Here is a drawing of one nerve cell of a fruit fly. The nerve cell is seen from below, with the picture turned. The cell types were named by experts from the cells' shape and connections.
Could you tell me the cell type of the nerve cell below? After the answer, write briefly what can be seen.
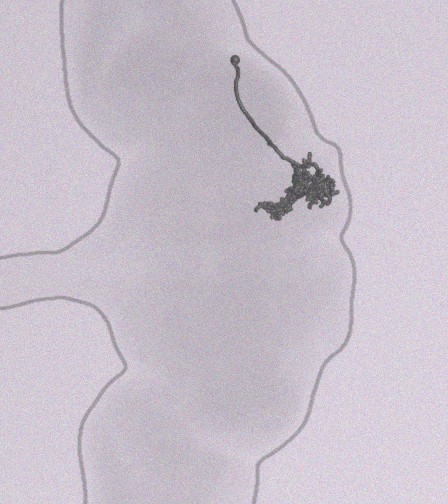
It is of cell type SMP002. This is a central-brain intrinsic neuron. It is in the brain and does not reach the nerve cord. The cell body can be seen at the top of the picture.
